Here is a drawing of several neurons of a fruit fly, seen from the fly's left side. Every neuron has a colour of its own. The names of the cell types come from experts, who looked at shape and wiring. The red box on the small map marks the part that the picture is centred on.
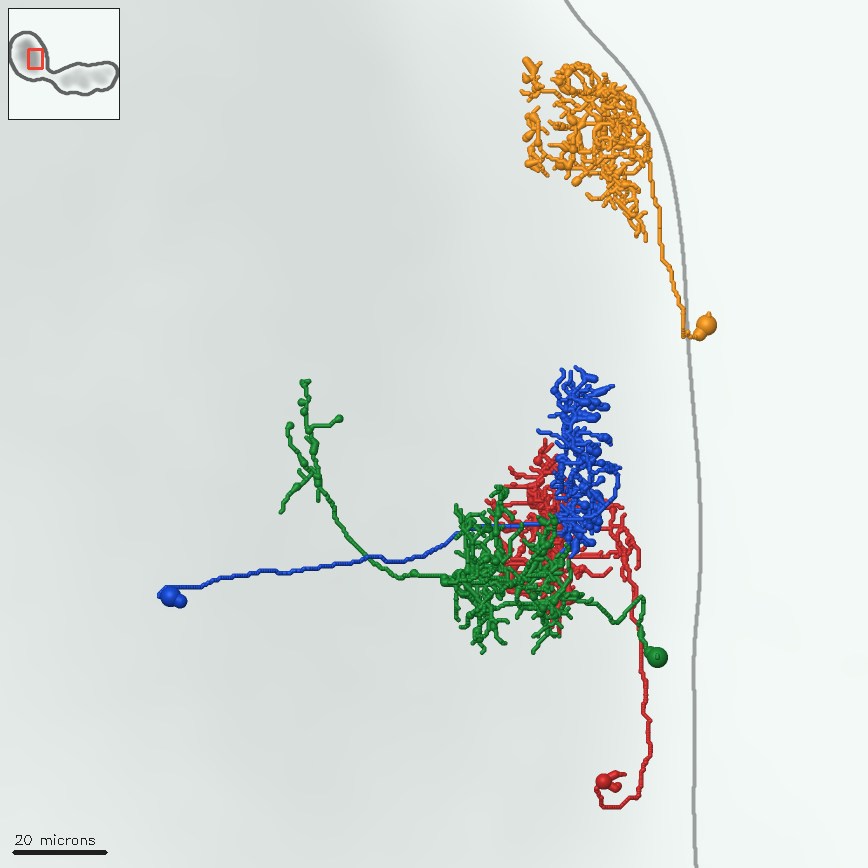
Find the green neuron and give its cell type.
Y11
